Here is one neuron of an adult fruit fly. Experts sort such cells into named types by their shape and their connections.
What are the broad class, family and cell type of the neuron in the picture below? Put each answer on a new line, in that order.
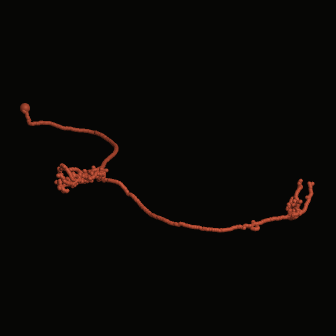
central-brain intrinsic neuron
hemilineage LB5
PRW037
